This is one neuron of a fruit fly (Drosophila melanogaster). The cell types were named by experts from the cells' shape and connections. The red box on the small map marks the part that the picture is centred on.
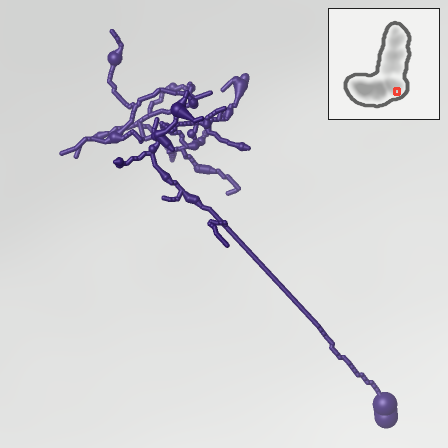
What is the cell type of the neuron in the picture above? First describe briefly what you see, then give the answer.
The cell body can be seen at the lower right of the picture. In this view it is about as wide as it is tall. It is an optic-lobe intrinsic neuron. The cell type is Cm2.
